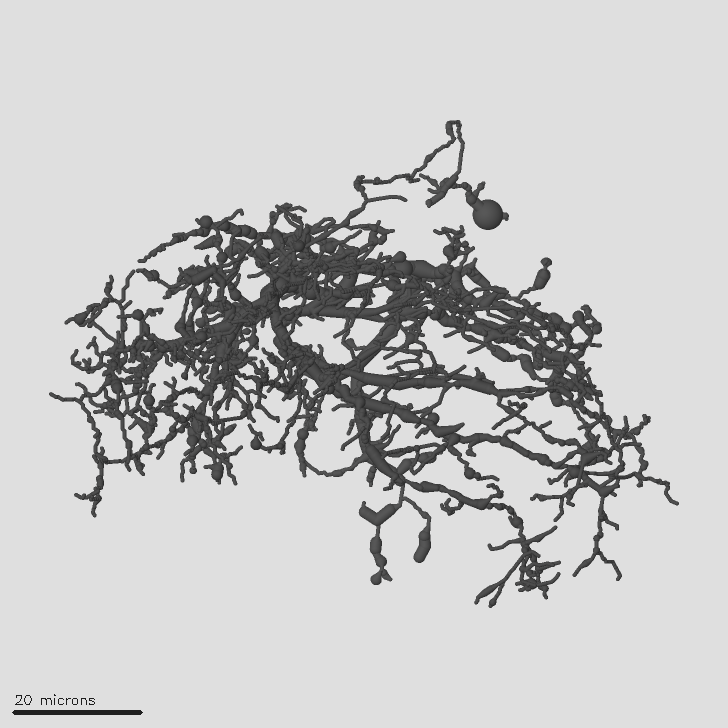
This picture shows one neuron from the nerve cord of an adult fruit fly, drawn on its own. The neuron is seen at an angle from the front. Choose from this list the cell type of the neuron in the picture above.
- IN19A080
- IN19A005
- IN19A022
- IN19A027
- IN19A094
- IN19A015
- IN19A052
IN19A022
